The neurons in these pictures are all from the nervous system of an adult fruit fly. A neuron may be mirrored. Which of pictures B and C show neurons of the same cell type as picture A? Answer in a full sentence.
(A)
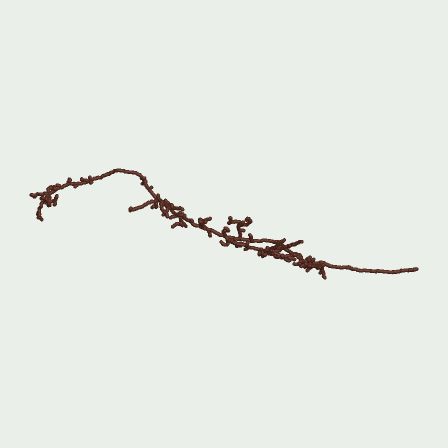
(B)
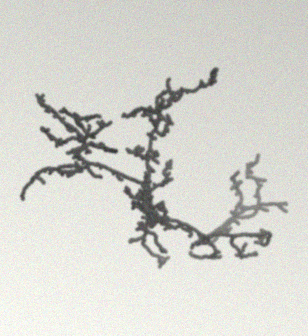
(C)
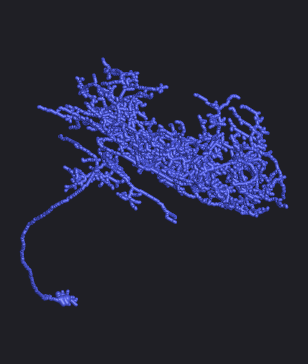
None of them is of the same cell type.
